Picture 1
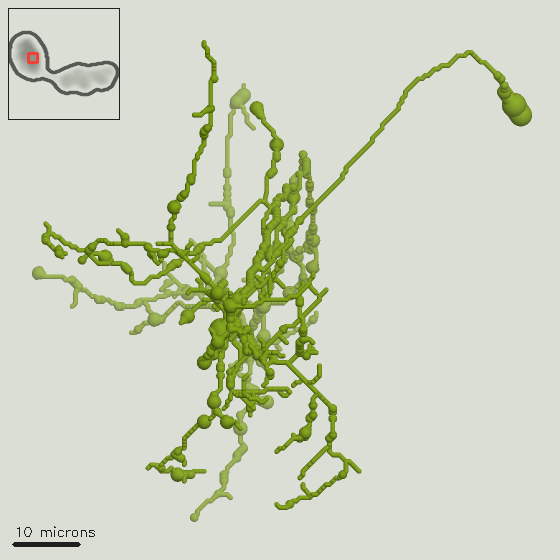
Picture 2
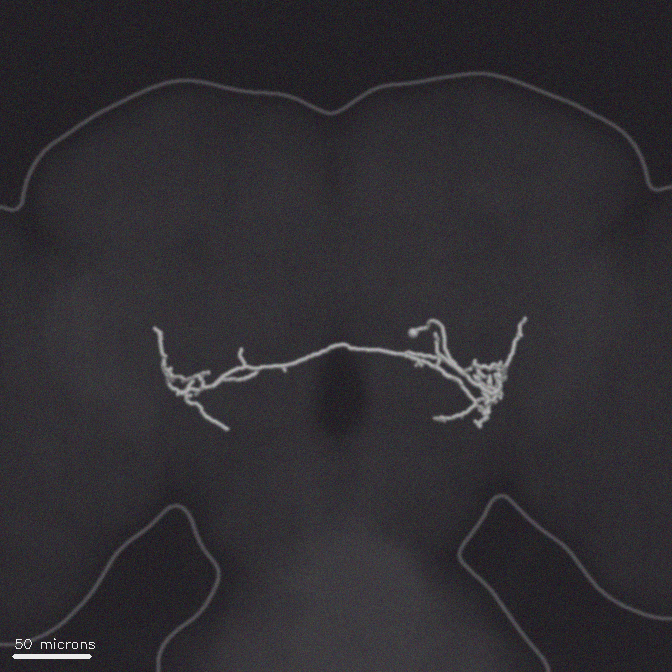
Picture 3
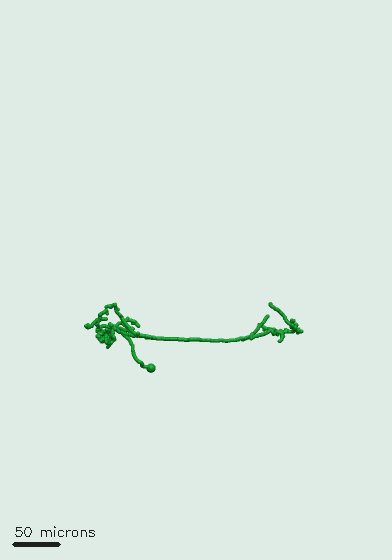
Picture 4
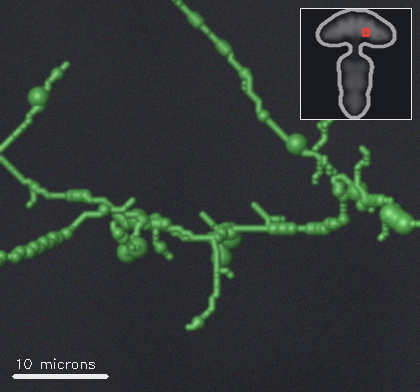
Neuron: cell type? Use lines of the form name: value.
cell type: CB1322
